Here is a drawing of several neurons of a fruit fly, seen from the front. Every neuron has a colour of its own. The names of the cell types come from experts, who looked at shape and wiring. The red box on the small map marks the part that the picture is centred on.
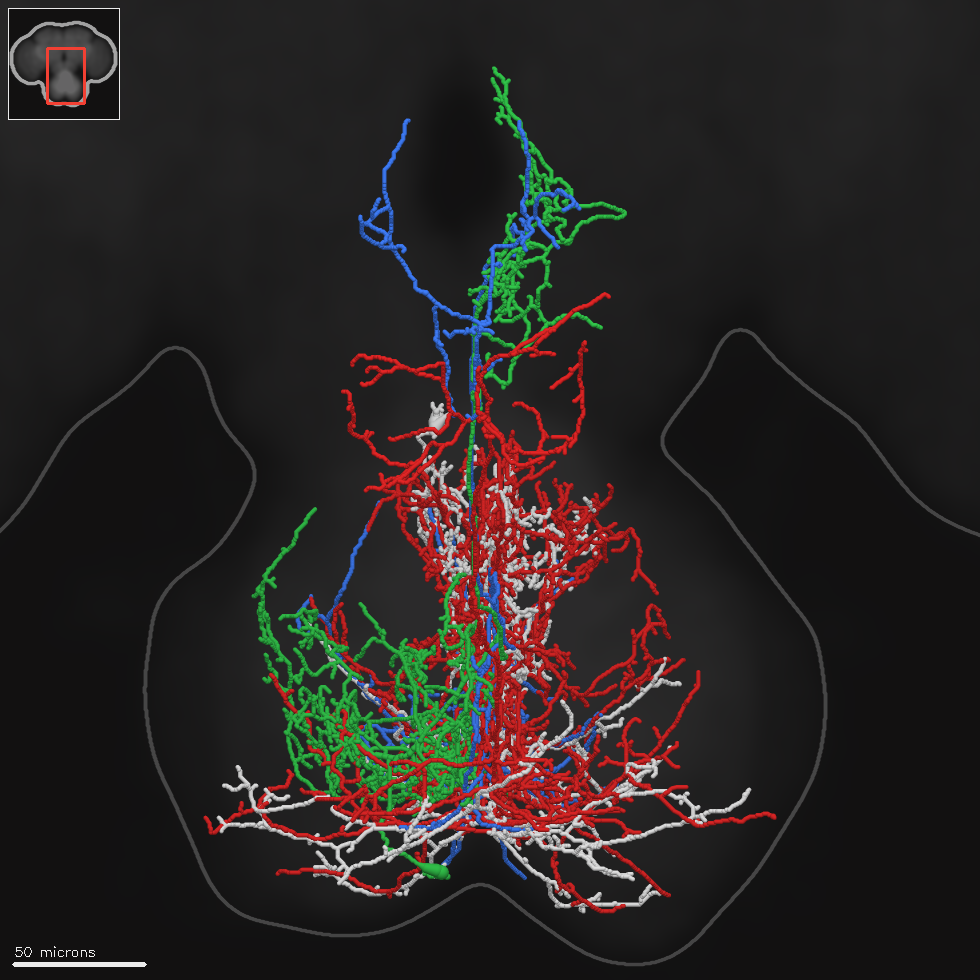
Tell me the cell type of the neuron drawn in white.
IN05B005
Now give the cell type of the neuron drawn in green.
AN05B097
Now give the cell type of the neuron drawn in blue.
AN05B098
